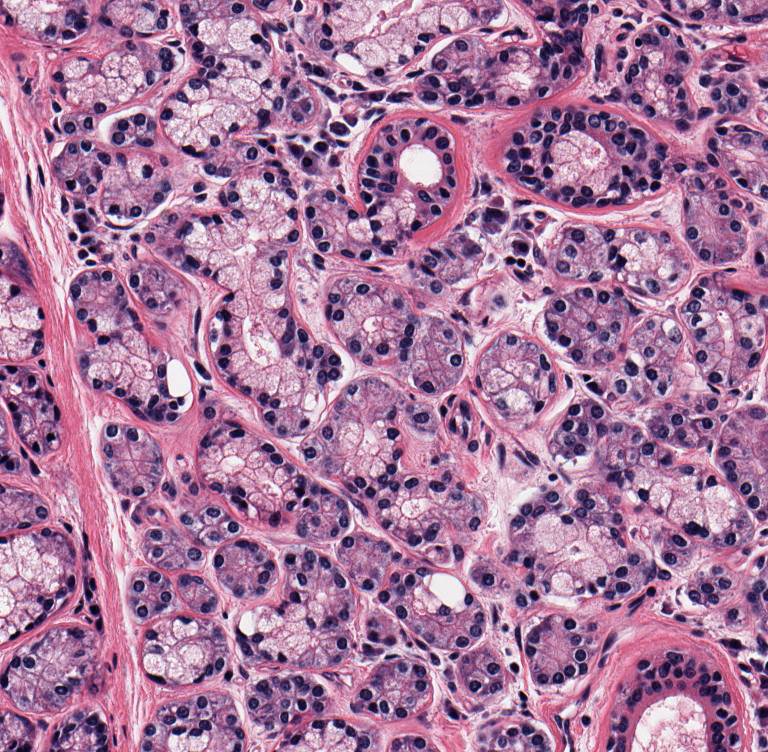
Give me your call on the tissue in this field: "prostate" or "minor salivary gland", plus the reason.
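It is minor salivary gland.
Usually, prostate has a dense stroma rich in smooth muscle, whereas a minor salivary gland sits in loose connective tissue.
Many acini have pale, foamy, vacuolated cytoplasm and nuclei pressed flat against the base; others have denser, granular purple cytoplasm and round nuclei. A broad band of dense pink collagen runs vertically down the left side.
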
